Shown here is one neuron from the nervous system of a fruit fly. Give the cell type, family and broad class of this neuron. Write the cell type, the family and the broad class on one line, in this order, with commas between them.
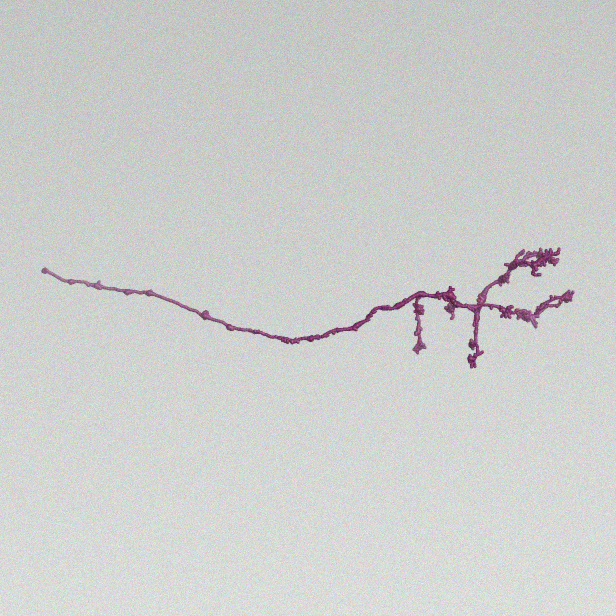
JO-EV2, class mechanosensory, sensory neuron entering the brain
